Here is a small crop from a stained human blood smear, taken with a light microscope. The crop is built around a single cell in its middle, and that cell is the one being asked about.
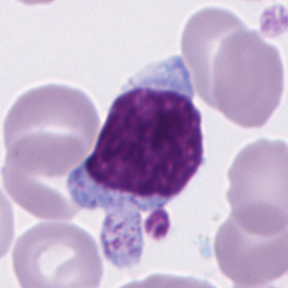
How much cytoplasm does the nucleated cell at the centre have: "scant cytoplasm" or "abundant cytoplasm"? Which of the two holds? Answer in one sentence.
This cell has scant cytoplasm, no more than a thin rim.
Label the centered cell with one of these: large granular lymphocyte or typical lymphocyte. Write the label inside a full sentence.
Occupying the centre of the crop is a large granular lymphocyte.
